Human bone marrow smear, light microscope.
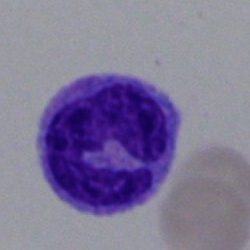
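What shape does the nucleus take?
It curves around a pale area in the lower middle and fills most of the cell.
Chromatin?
Dark purple, coarsely clumped.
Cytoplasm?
A thin bluish-purple rim around the nucleus.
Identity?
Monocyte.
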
